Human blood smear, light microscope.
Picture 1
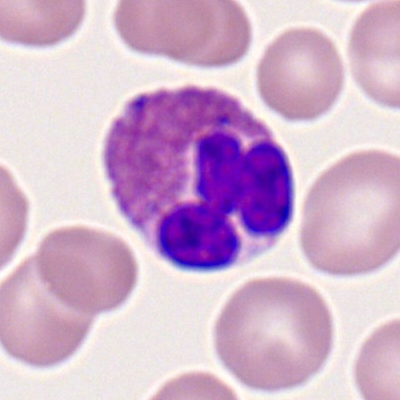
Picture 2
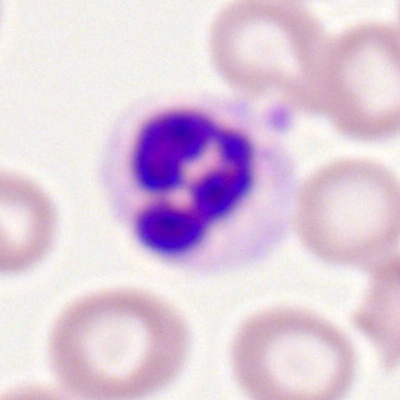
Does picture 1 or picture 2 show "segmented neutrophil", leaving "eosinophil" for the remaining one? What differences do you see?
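Picture 1 shows an eosinophil, and picture 2 shows a segmented neutrophil. In picture 1 the cytoplasm is packed with coarse, pinkish-purple granules, whereas in picture 2 the cytoplasm is pale pinkish-lilac.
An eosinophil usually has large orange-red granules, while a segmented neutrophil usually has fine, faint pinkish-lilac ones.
The nucleus in picture 2 is divided into at least three separate lobes, arranged around a pale pink central area.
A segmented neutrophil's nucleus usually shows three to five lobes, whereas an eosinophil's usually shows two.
In picture 1, by contrast, the nuclear lobes lie in the lower right part of the cell. In both cells the nuclear chromatin is dense and stains dark purple.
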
